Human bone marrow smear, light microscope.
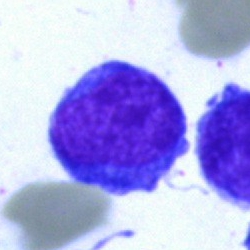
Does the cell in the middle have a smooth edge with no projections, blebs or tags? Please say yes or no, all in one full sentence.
No, the edge of the cell is rough rather than smooth and even.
